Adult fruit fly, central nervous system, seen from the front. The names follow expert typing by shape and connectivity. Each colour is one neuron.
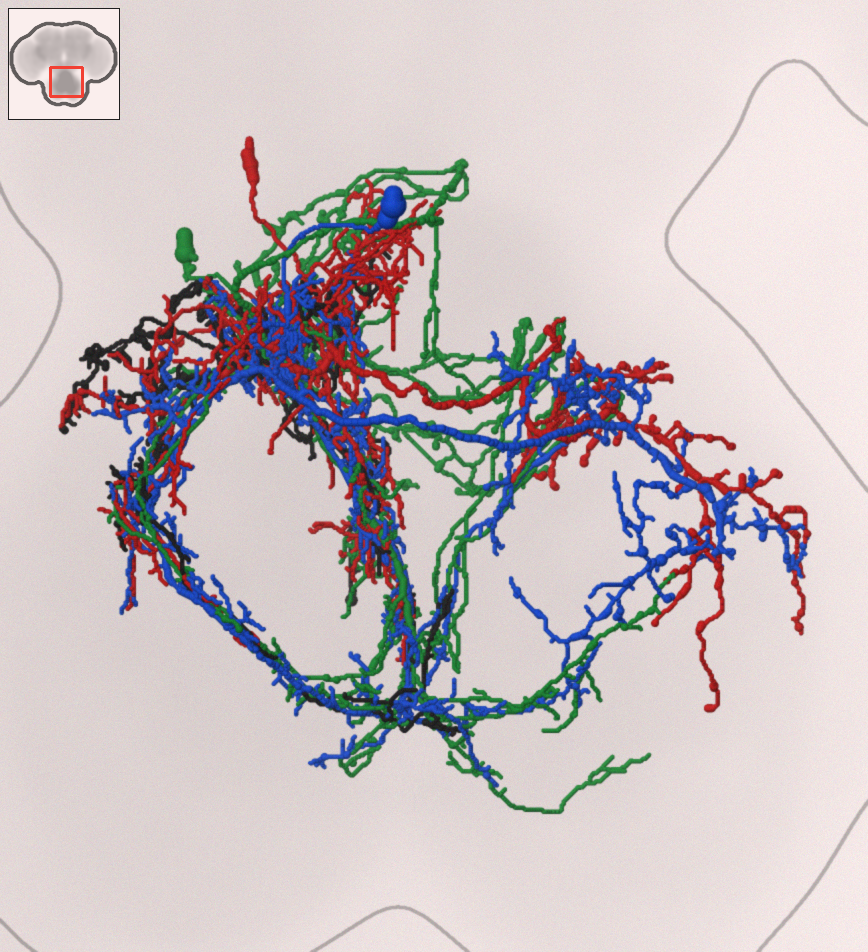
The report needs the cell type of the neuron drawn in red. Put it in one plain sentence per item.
The cell type is INXXX115.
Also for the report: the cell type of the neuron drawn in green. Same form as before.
The cell type is IN19A028.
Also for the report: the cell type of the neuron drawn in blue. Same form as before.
The cell type is IN19B015.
